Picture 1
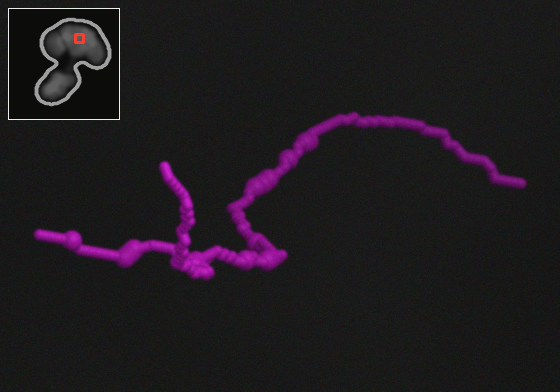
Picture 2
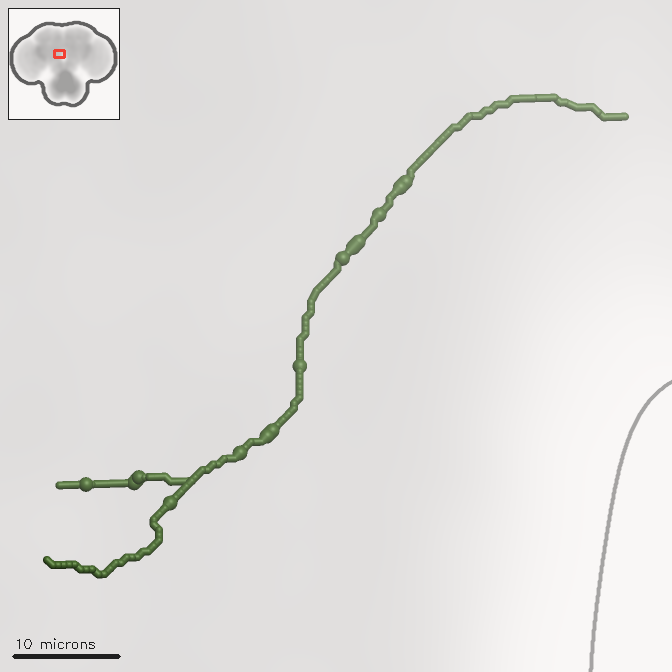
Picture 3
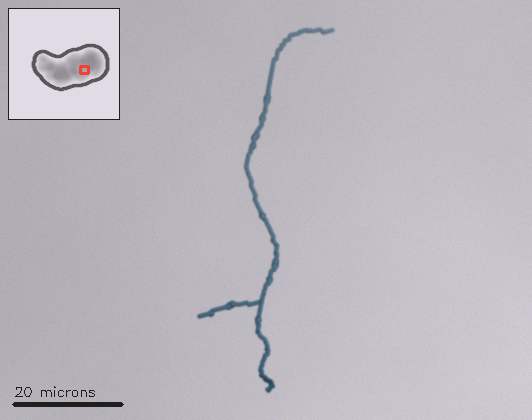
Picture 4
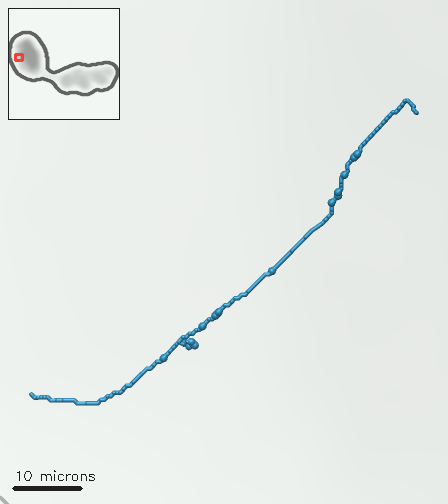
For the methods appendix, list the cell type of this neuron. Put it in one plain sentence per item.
The cell type is ORN_VC3.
